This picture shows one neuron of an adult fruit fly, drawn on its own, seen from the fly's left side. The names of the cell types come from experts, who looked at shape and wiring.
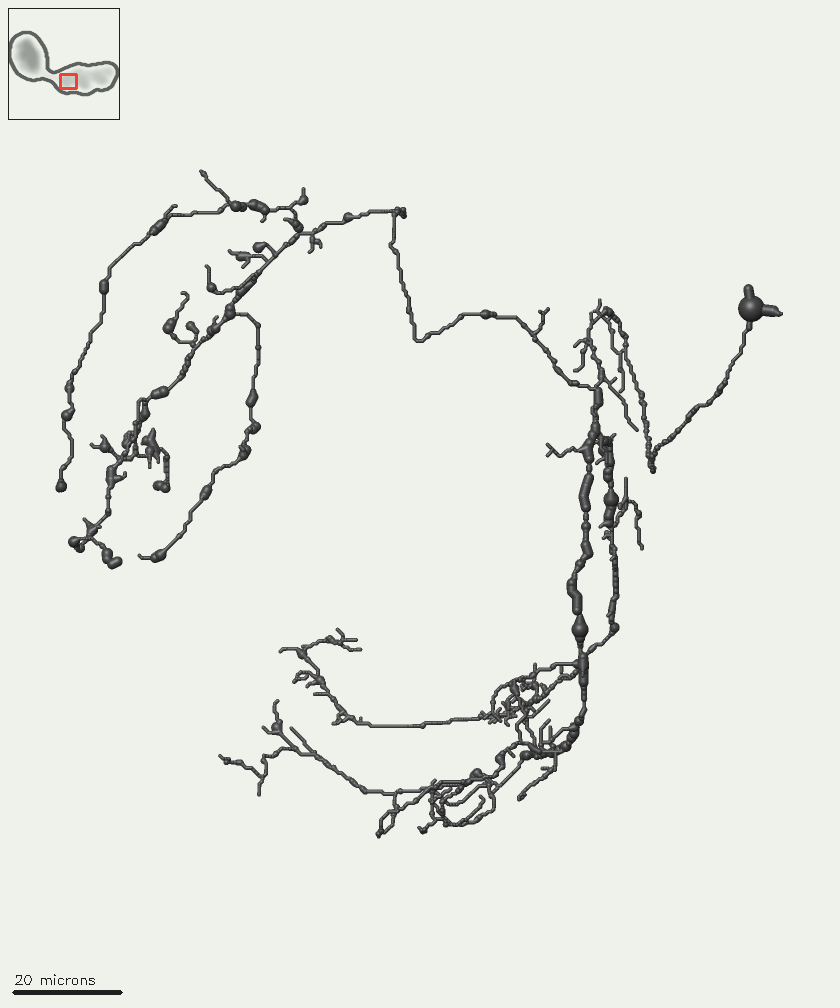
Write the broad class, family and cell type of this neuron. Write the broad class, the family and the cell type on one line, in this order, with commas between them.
nerve-cord intrinsic neuron, hemilineage 03A, IN03A054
